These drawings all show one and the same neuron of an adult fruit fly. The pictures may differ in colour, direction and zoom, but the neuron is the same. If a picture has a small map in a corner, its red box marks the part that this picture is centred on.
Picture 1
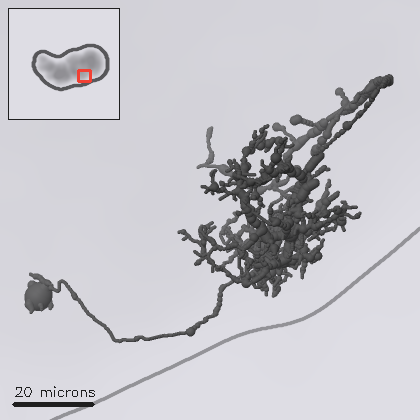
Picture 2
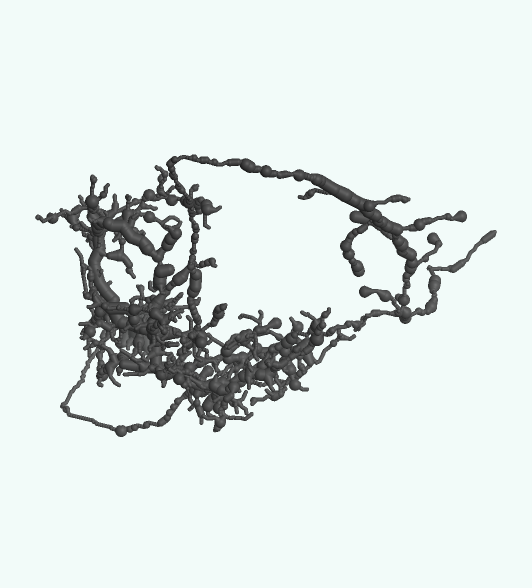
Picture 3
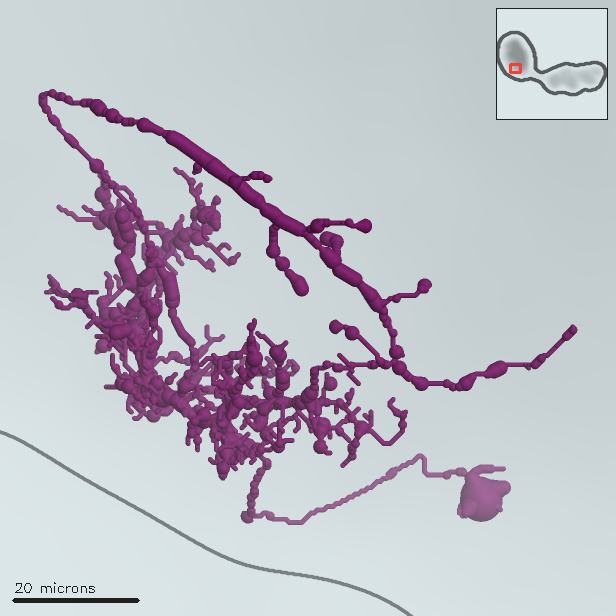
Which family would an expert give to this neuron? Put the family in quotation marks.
"hemilineage 13B"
